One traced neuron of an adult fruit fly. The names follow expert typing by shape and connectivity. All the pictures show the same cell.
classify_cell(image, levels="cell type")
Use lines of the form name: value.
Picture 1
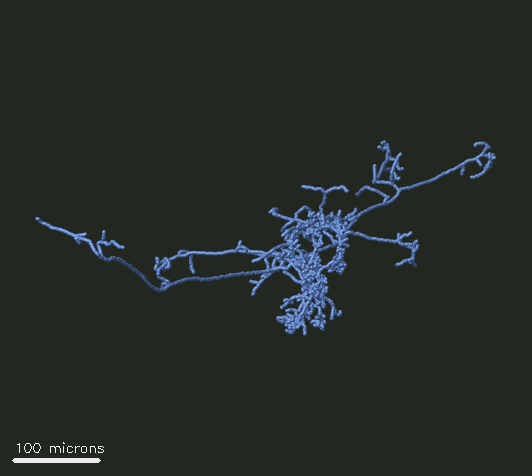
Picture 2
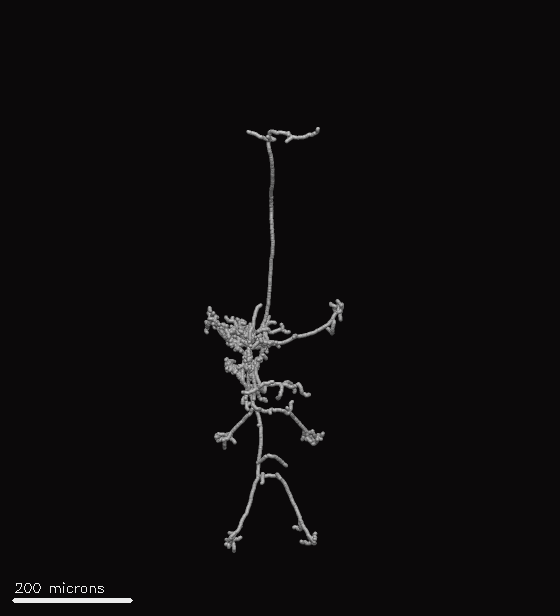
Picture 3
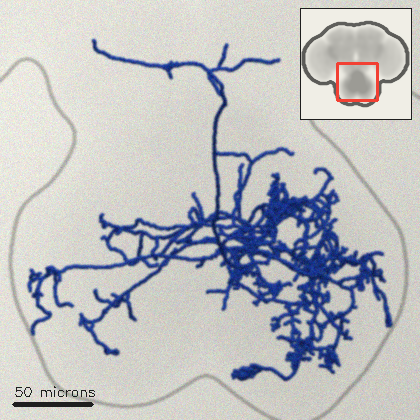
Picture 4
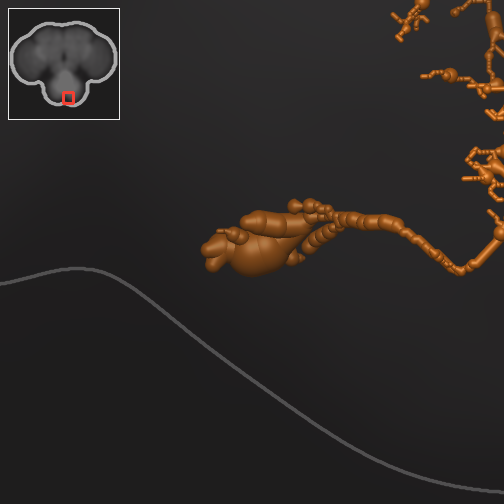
cell type: AN04A001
